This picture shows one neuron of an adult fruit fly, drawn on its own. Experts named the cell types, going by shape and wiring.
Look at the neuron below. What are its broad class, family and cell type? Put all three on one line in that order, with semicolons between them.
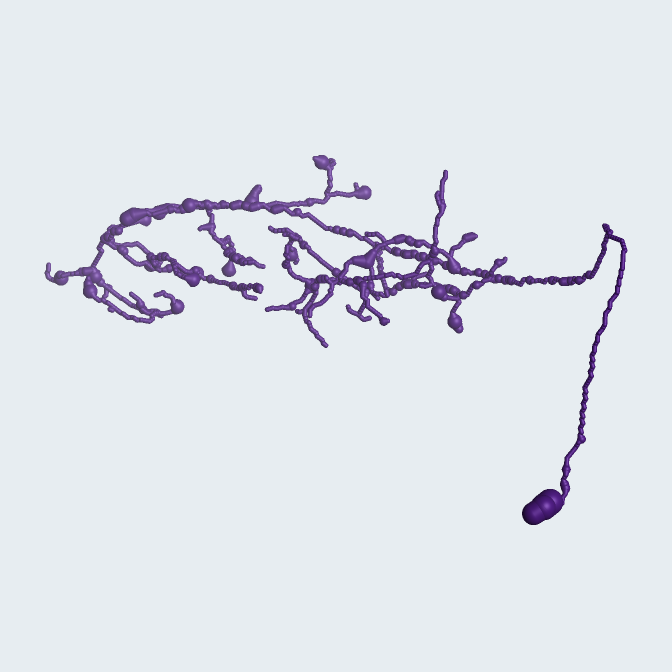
central-brain intrinsic neuron; hemilineage SLPal3_and_SLPal4_dorsal; SLP179_a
